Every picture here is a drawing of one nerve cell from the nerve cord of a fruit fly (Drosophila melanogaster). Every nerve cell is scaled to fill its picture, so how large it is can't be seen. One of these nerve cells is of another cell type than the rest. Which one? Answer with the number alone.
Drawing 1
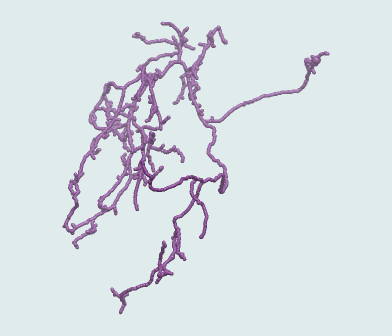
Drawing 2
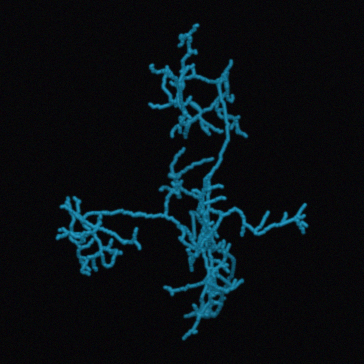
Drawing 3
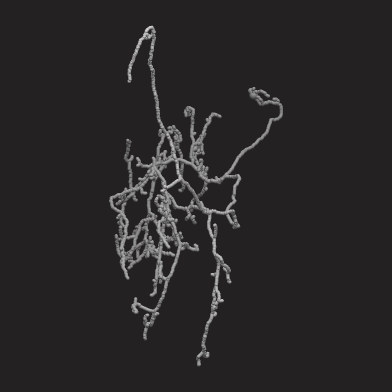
2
